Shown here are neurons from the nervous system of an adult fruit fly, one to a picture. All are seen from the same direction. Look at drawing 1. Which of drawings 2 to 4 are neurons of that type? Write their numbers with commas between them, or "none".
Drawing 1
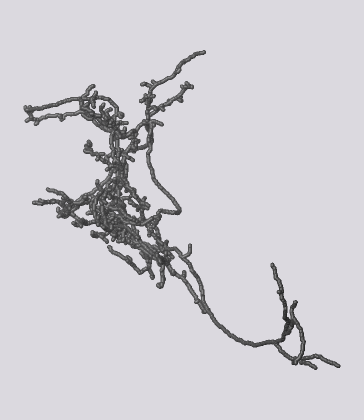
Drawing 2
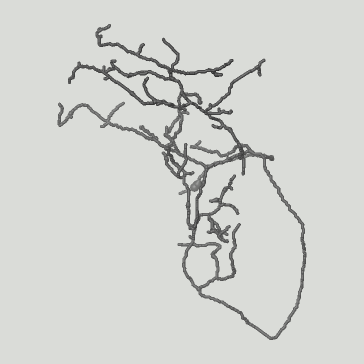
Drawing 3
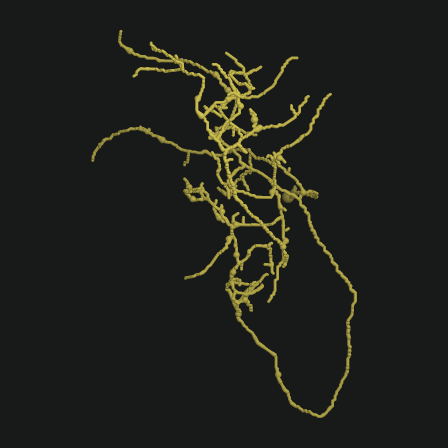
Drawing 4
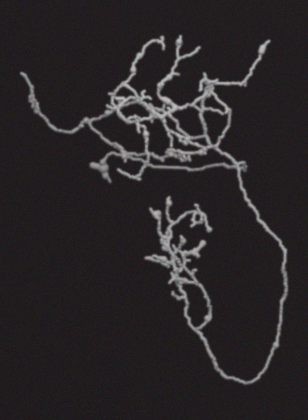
none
